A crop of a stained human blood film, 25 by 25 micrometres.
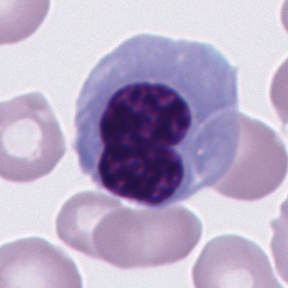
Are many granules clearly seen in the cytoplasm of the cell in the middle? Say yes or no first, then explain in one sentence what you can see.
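No. The cytoplasm shows no visible granules.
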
